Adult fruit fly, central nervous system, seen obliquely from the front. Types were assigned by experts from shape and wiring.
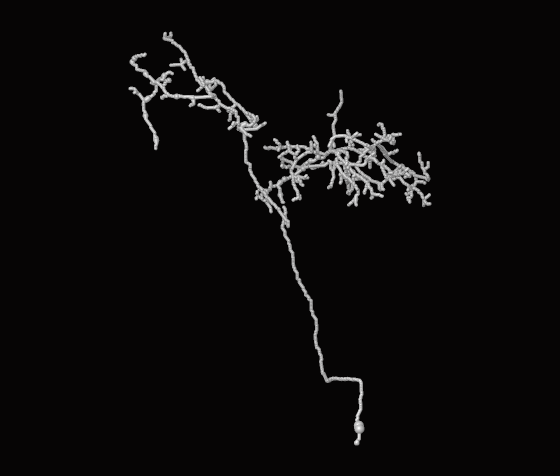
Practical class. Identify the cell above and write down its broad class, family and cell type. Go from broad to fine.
central-brain intrinsic neuron; hemilineage LHa2; CB1114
